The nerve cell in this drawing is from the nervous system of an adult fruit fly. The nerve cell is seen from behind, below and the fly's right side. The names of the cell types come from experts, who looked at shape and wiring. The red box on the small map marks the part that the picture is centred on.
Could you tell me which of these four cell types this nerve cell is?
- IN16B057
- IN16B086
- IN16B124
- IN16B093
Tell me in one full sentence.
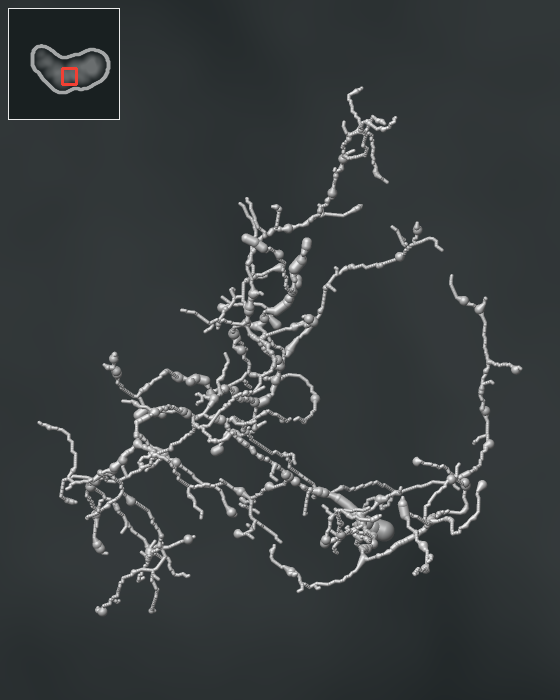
The nerve cell is categorized under cell type IN16B057.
